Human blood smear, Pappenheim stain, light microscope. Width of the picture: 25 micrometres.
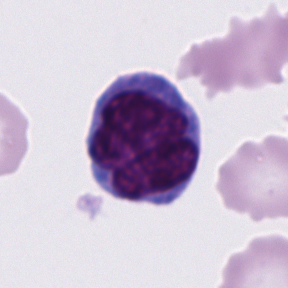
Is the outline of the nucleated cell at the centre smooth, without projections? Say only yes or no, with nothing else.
Yes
